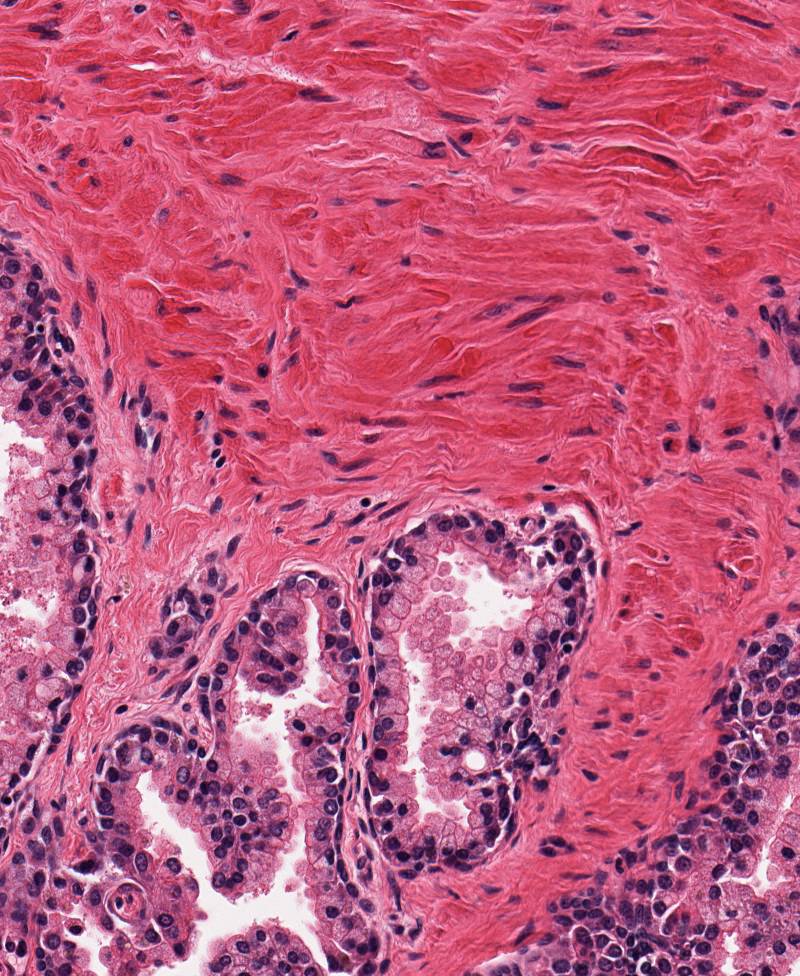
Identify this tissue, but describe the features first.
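The muscle bundles cross one another in differing directions rather than lying parallel. Glands have wavy, infolded outlines, the epithelium bulging into the lumen. Their lining cells have pale, finely vacuolated cytoplasm, with round, crowded nuclei piling into more than one layer in places. This is prostate.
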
